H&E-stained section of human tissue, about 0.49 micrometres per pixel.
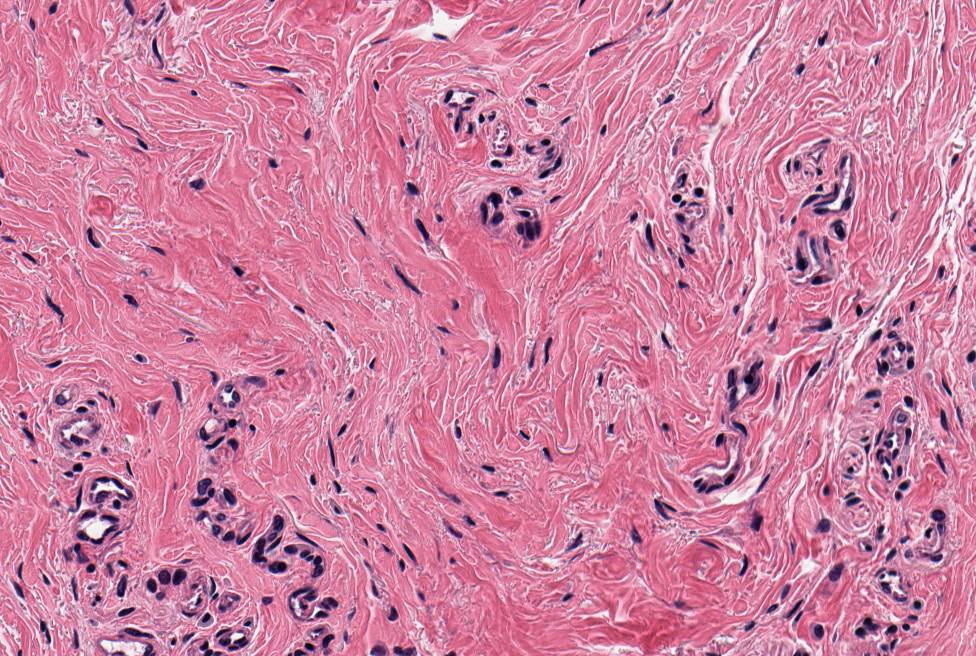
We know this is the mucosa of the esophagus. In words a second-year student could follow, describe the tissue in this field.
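Dense pink collagenous stroma fills most of the field, with small epithelial units scattered through it in clusters. Small clusters of tubules lie at lower left, upper centre and right. Each tubule has a small, narrow lumen lined by cells with dark, rounded nuclei. Sparse spindle cells in the stroma have thin, elongated dark nuclei.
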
